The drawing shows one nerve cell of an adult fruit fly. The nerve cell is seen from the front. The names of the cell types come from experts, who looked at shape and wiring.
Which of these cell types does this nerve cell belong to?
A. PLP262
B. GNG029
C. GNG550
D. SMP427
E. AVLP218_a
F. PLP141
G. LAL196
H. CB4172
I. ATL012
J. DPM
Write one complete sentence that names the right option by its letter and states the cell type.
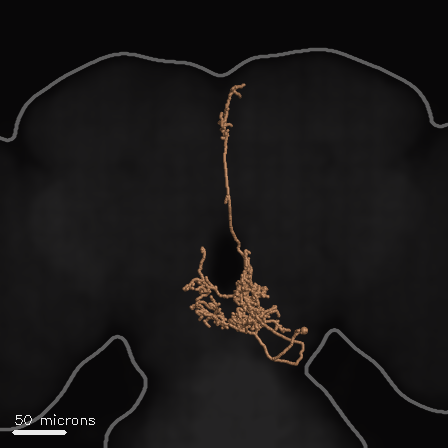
Option C, which reads GNG550, is the cell type of the nerve cell.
